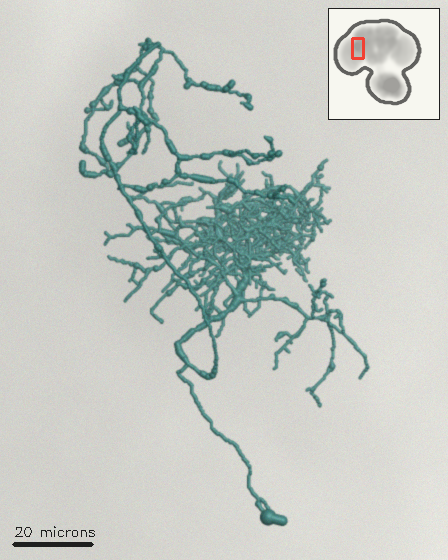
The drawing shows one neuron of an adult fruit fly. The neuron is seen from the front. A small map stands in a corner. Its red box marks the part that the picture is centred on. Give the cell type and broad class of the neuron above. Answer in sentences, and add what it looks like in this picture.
It is of cell type PVLP139. This is a central-brain intrinsic neuron. The cell body can be seen at the bottom of the picture. From top to bottom in the picture it spans about 120 microns. Dozens of branch ends can be seen.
